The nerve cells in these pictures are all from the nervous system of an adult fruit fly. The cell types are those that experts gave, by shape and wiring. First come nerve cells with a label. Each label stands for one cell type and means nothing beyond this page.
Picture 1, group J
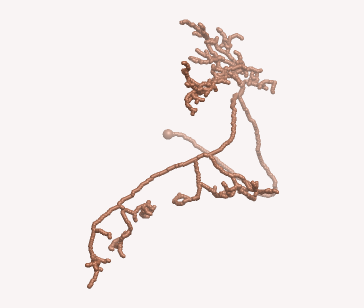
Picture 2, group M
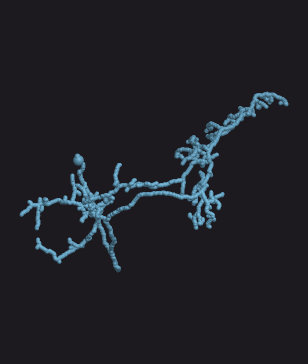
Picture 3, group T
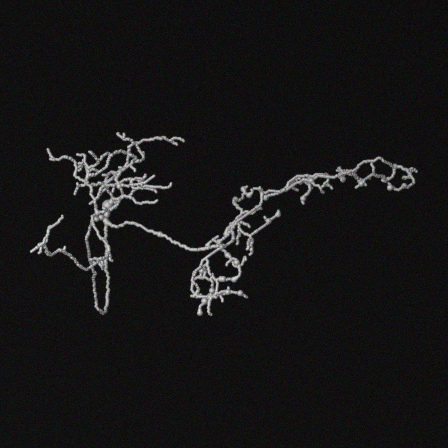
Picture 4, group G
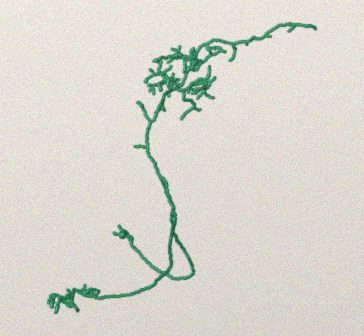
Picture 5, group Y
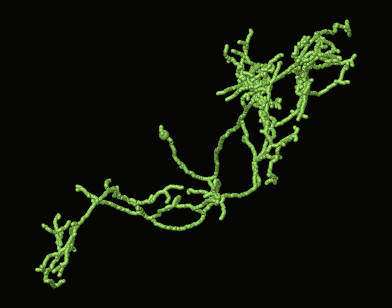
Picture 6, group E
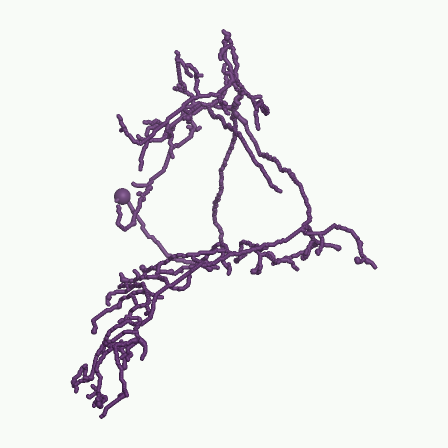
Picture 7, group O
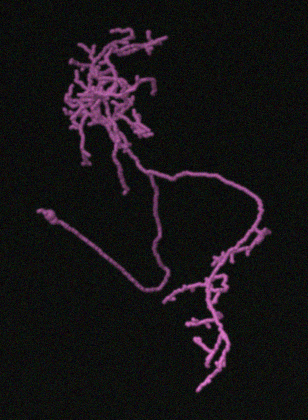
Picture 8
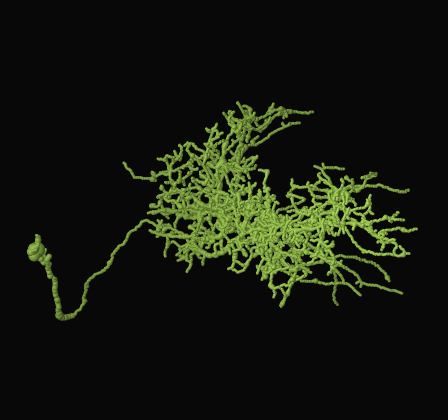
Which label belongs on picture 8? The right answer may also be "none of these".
none of these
